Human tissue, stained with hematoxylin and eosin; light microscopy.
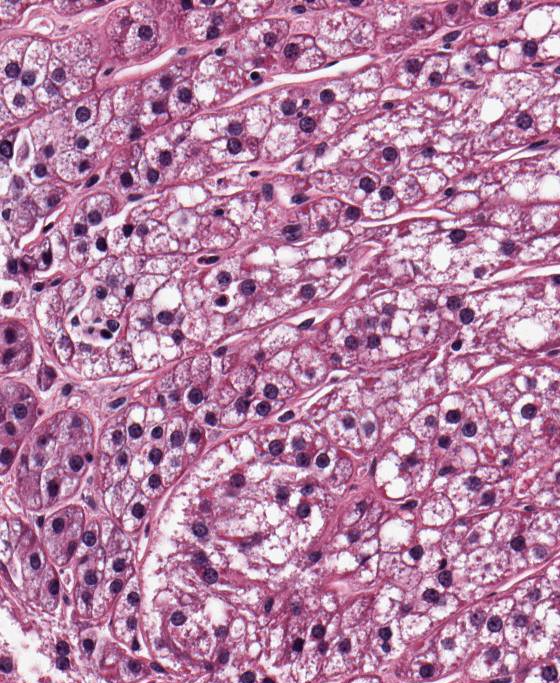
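Adrenal gland, stained with haematoxylin and eosin. Notice how the cells sit in nests and cords, with thin fibrovascular septa between them. Take your time with the borders between neighbouring cells: they are distinct. Now look at the left edge, where the cytoplasm is pinker and less vacuolated than elsewhere. Within the septa, follow the slit-like thin-walled capillaries lined by flattened endothelial nuclei.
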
